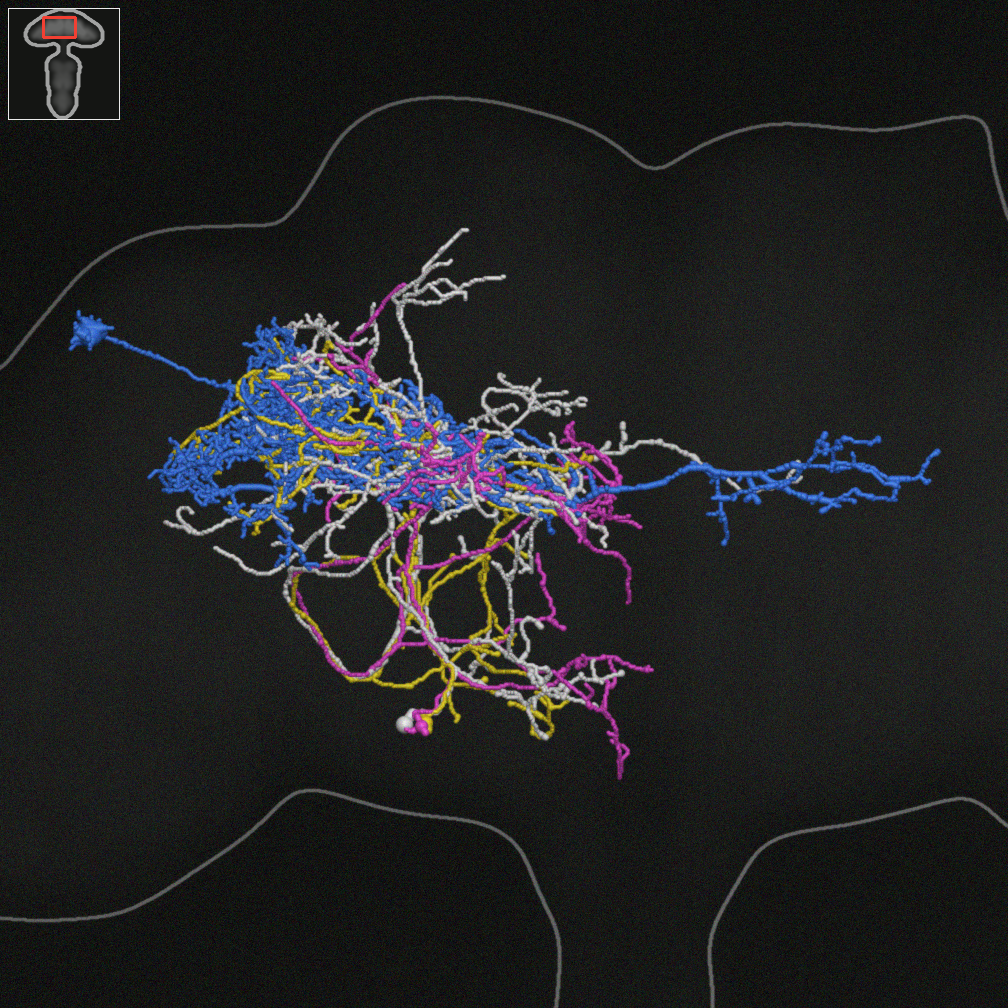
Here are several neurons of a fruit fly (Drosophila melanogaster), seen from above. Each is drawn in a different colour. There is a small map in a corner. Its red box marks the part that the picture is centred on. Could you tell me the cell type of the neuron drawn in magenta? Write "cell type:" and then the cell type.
cell type: SCL001m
